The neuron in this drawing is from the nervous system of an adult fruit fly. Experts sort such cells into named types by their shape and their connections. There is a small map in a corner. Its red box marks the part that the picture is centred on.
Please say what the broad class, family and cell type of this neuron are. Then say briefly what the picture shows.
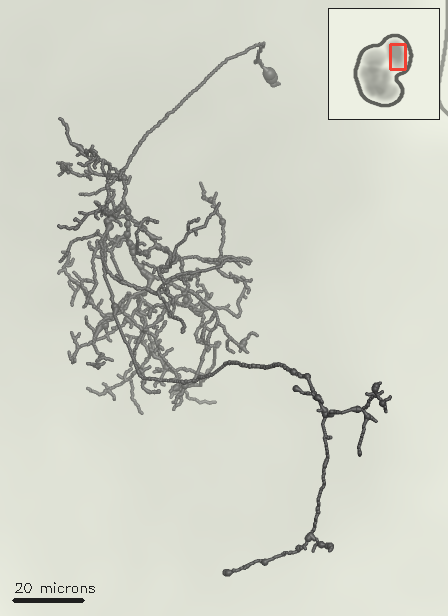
This is a nerve-cord intrinsic neuron. Its family is hemilineage 07B. The cell type is IN07B058. From top to bottom in the picture it spans about 160 microns. Dozens of branch ends can be seen.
